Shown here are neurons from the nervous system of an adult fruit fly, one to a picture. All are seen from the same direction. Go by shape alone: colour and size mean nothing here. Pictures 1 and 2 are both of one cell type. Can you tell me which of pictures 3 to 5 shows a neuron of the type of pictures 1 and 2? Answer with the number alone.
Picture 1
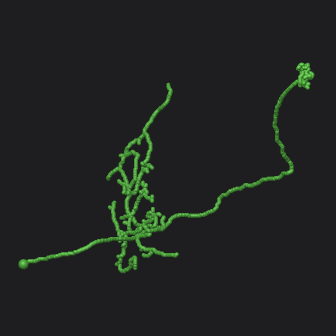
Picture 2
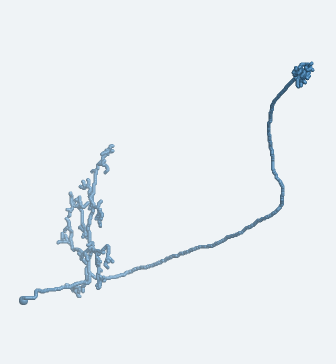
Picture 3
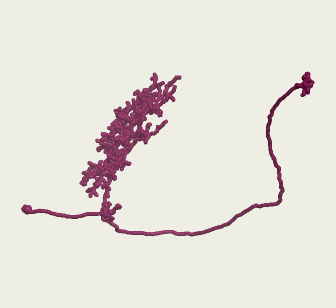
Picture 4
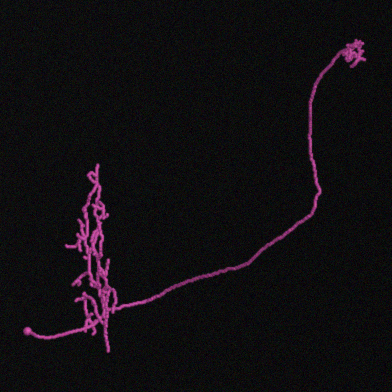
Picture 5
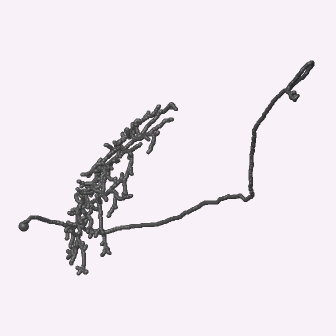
4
